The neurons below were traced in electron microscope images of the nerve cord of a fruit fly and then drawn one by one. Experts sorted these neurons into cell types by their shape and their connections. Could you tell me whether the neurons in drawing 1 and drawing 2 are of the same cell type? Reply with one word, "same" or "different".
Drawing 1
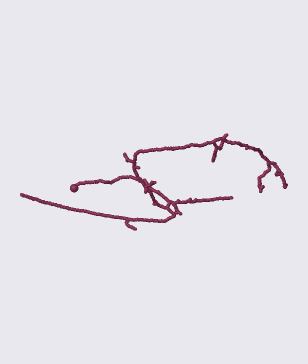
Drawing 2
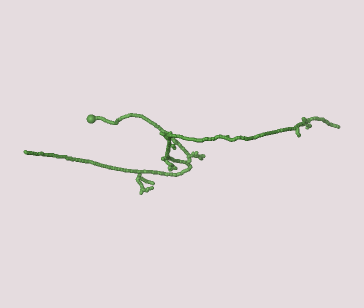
same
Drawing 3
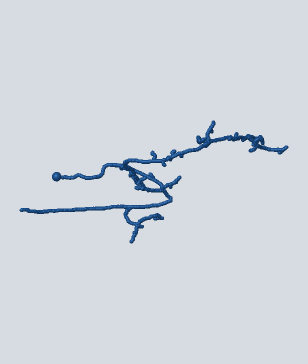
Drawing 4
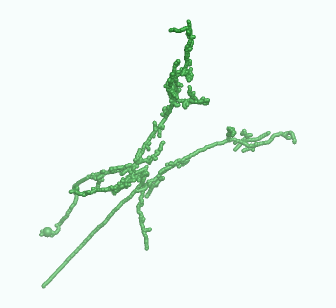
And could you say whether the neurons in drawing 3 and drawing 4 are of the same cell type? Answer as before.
different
